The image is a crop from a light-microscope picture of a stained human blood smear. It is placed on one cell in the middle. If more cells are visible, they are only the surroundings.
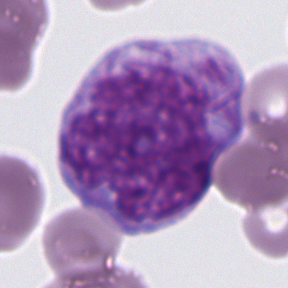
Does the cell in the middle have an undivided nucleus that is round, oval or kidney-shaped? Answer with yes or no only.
Yes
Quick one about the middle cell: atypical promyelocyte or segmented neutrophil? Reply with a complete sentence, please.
This crop's central cell is an atypical promyelocyte.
